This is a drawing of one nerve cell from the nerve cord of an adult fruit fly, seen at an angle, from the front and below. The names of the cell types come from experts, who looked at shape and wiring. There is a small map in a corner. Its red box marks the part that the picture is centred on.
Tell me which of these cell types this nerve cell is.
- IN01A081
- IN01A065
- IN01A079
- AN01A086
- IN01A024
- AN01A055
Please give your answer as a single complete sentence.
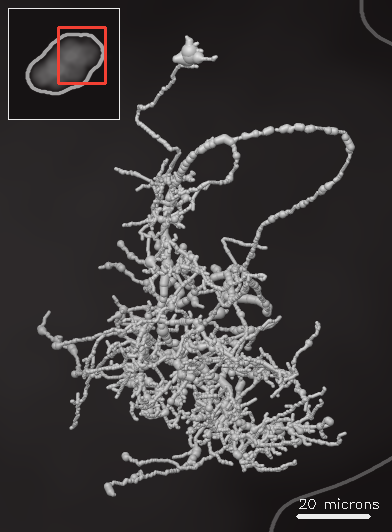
This nerve cell counts as a member of the cell type IN01A024.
